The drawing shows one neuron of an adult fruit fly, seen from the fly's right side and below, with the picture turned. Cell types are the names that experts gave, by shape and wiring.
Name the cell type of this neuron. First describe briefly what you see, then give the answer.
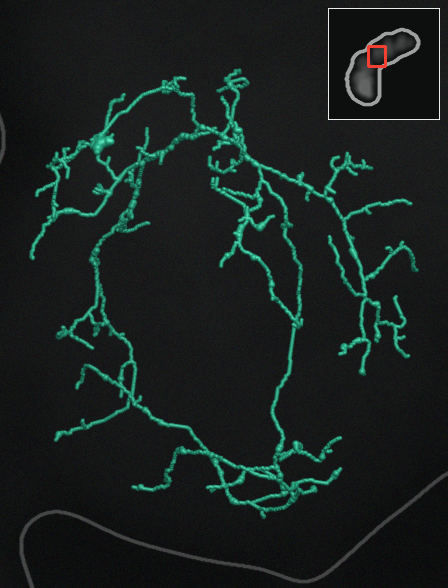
The cell body can be seen at the upper left of the picture. Dozens of branch ends can be seen. It is a nerve-cord intrinsic neuron. The cell type is IN04B066.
